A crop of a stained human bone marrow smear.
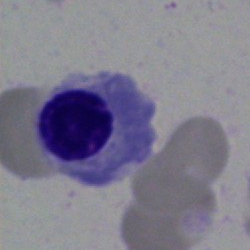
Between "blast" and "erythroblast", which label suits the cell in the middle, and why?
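It is an erythroblast, not a blast. What decides it, as I look, is the chromatin, which is dense and stains dark purple.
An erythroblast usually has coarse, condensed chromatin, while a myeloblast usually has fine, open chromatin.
Beyond that I simply see a nucleus off-centre toward the left, blue-staining cytoplasm and an irregular outline with rounded bulges along the right edge.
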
